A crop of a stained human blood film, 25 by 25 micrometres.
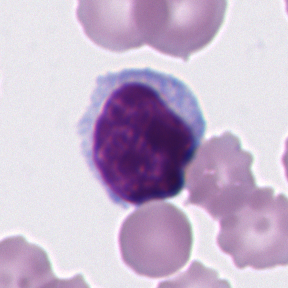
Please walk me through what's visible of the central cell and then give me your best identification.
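Notice first that the cell outline is roughly round. Inside sits a single rounded nucleus with no lobes, placed off-centre toward the lower right. Its chromatin is dark purple and clumped, not fine and even. What you are looking at is a typical lymphocyte.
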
